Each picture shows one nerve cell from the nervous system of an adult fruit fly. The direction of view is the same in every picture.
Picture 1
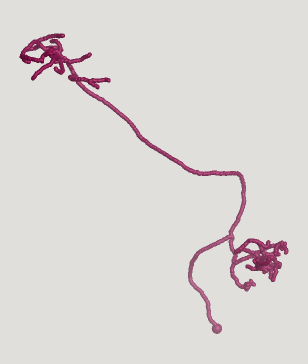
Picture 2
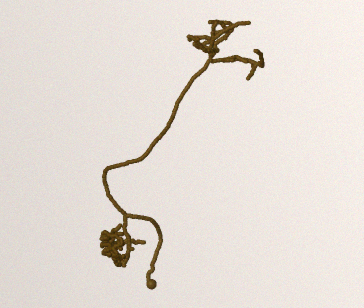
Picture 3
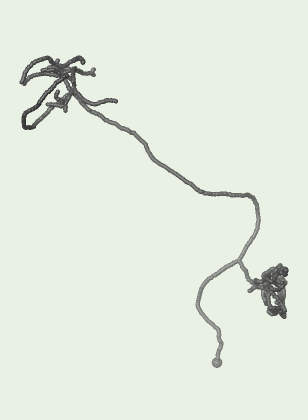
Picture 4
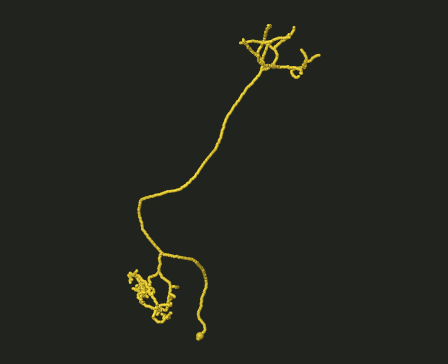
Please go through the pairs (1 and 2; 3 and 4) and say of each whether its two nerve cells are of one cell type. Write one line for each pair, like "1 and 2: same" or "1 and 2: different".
1 and 2: same
3 and 4: same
